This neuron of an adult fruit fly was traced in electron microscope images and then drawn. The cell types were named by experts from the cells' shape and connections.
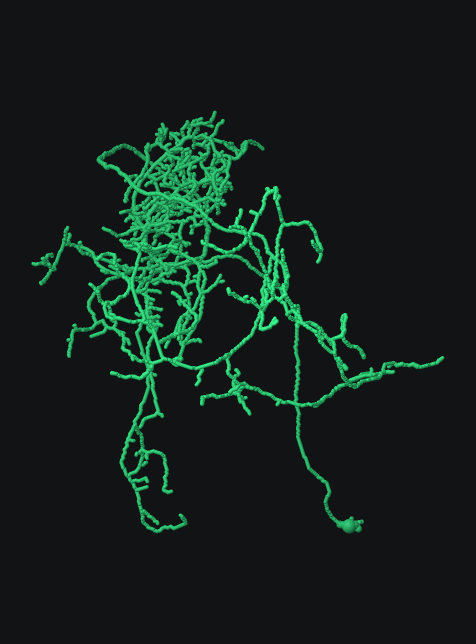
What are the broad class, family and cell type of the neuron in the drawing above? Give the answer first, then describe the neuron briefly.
Its broad class is central-brain intrinsic neuron. Its family is hemilineage DM6_central2. Its cell type is LAL193. Its cell body lies at the lower right of the picture. As drawn here it is about as wide as it is tall.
